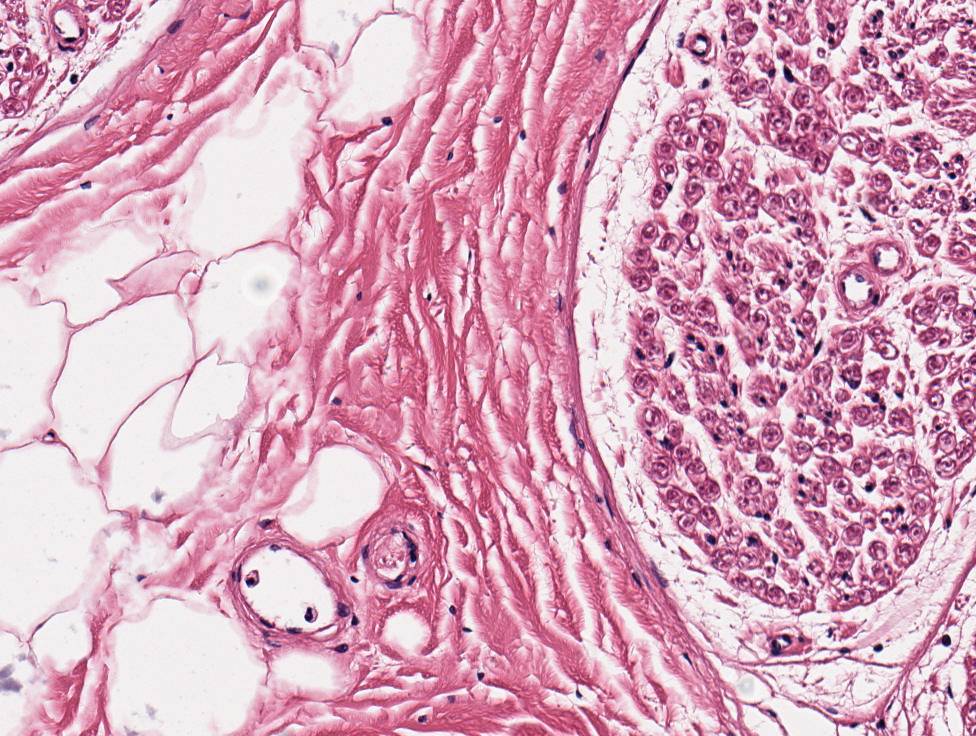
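Tibial nerve: I see a large rounded fascicle of the tibial nerve, cut in cross section, filling the right side. Its fibres, cut across, show as many small round profiles, a central dot in a pale ring. Dense pink collagen bundles run roughly top to bottom through the centre, their nuclei sparse, small, dark and elongated.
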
